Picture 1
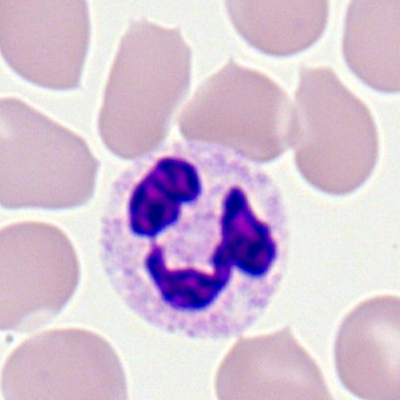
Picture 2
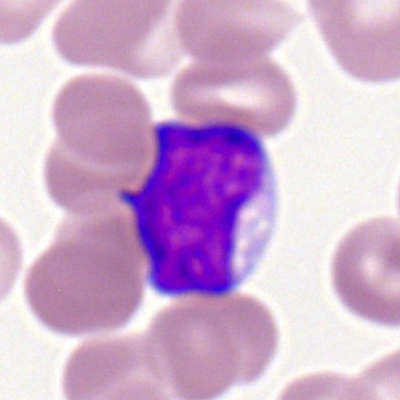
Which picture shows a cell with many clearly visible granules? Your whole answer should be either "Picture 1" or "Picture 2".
Picture 1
